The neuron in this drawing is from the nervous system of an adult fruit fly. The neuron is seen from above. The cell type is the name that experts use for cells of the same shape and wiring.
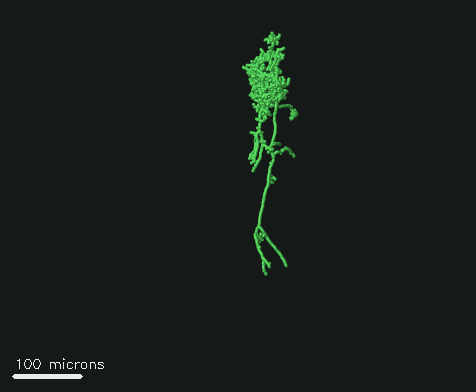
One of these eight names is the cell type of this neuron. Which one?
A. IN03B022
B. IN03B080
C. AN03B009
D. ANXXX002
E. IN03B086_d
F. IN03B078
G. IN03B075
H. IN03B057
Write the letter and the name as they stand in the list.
A. IN03B022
